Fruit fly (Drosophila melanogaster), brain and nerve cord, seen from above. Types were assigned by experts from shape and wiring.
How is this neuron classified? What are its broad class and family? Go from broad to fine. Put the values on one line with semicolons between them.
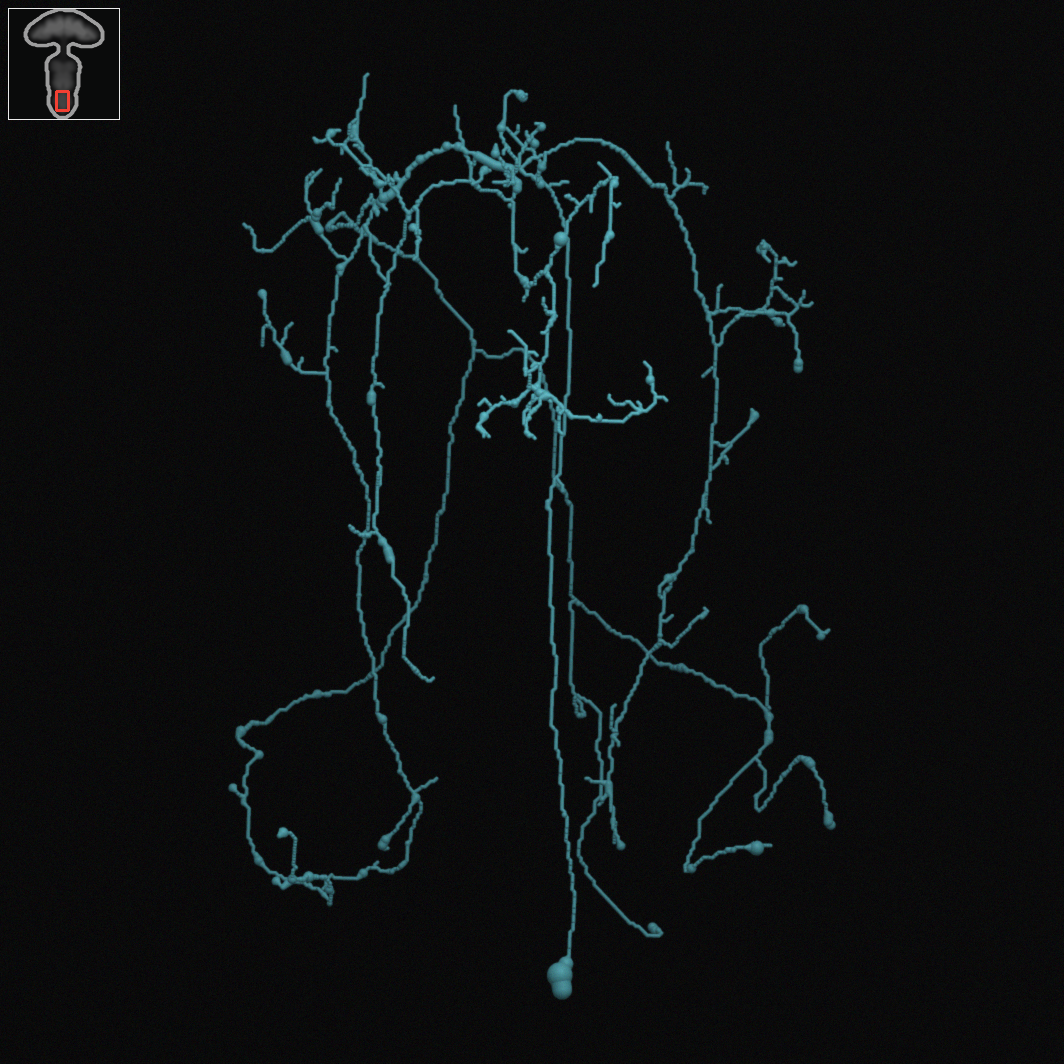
nerve-cord intrinsic neuron; hemilineage 12B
